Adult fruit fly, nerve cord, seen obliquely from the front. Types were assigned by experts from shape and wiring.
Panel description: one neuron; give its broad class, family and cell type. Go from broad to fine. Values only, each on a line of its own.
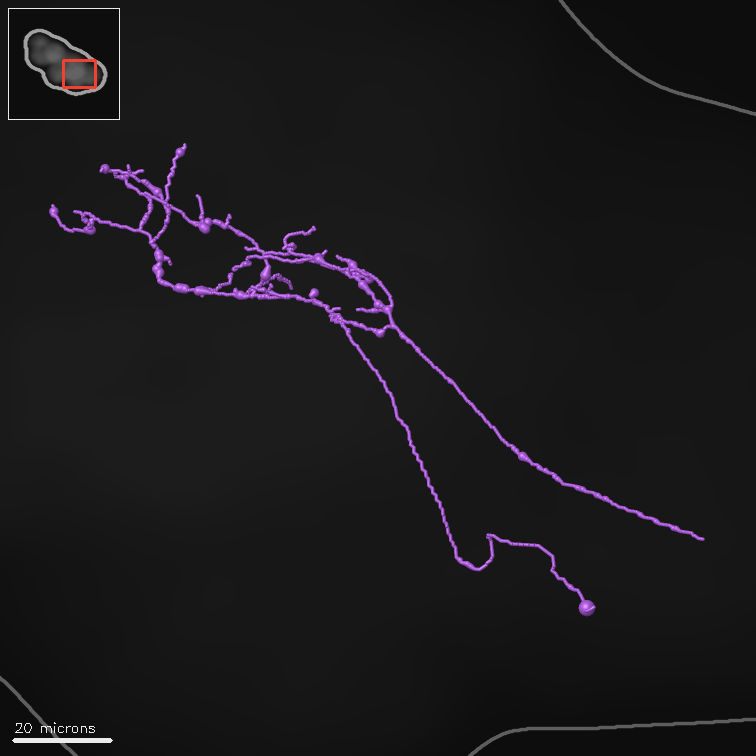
ascending neuron
hemilineage 16B
AN16B116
